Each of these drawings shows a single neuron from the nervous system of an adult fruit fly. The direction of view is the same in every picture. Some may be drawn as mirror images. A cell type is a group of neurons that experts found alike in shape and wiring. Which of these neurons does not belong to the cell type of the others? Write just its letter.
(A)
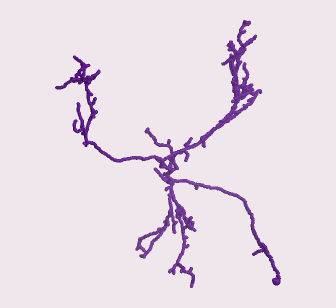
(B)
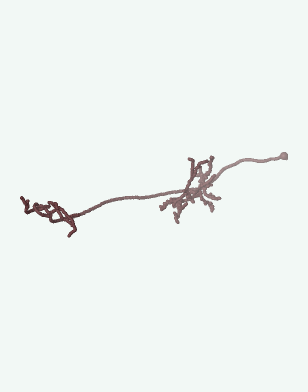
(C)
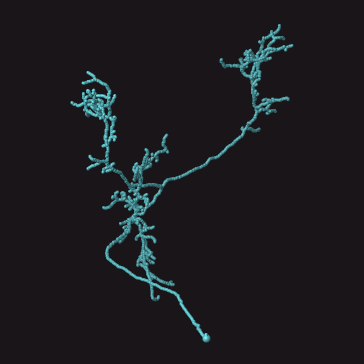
B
